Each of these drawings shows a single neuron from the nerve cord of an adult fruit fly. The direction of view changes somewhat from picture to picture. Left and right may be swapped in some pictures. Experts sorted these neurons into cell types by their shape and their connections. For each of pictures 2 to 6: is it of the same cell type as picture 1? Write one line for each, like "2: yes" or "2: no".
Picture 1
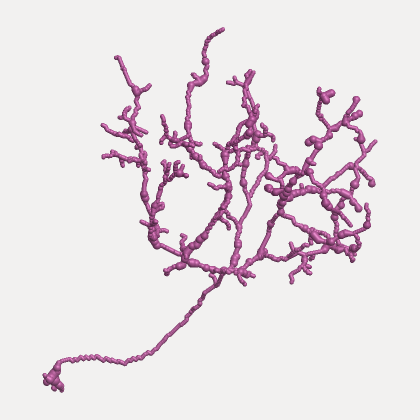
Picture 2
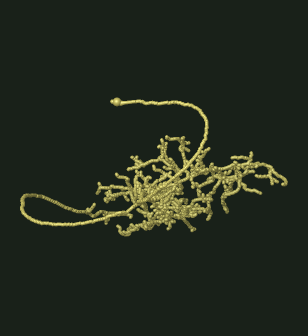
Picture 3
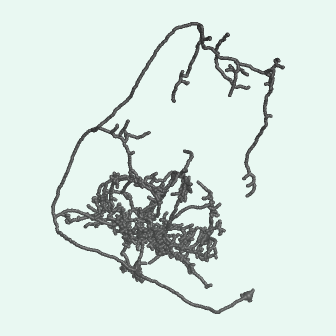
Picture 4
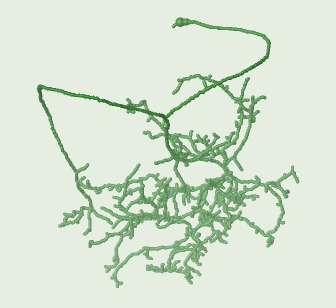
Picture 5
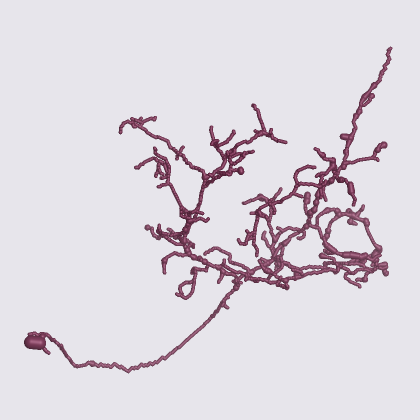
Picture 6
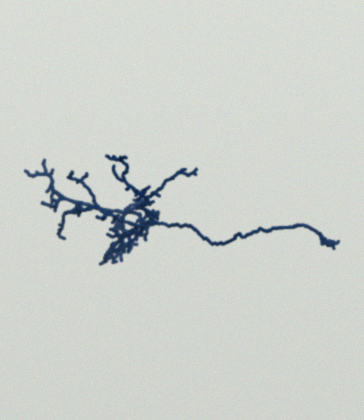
2: no
3: no
4: no
5: yes
6: yes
